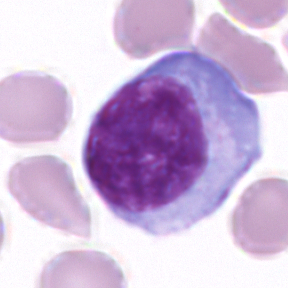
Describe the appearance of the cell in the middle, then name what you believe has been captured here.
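Rounded in outline, this cell turns slightly angular along its right edge. Its nucleus is round to oval, without indentation or lobes, and sits off-centre toward the left side. No coarse granules appear in the cytoplasm. This is a plasma cell.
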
